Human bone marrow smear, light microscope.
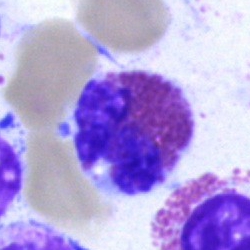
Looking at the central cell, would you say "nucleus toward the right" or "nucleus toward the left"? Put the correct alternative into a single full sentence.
On the left side of this cell lies the nucleus.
